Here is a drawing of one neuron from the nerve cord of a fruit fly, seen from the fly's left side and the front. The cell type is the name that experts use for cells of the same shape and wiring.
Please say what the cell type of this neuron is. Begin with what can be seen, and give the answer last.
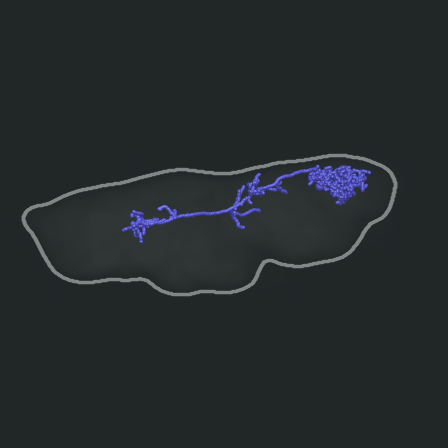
In this view it is more than twice as wide as it is tall. It is a nerve-cord intrinsic neuron. It is of cell type IN12A025.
